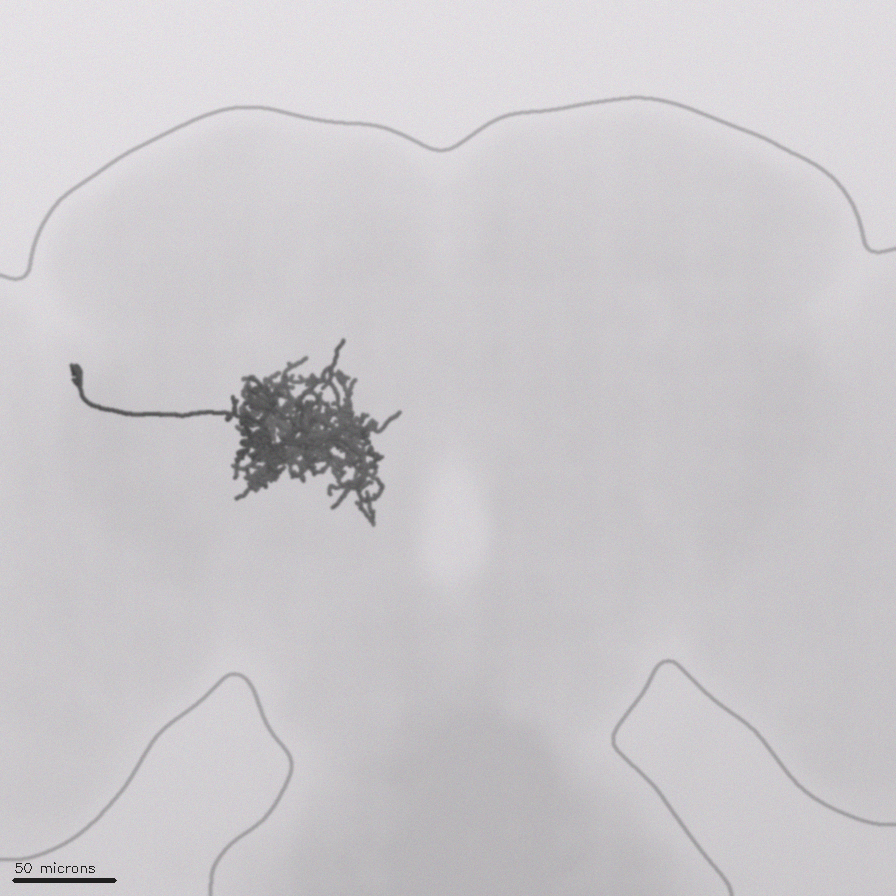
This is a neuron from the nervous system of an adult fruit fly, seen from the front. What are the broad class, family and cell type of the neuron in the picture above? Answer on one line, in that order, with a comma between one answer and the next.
central-brain intrinsic neuron, hemilineage VLPl2_medial, PLP029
